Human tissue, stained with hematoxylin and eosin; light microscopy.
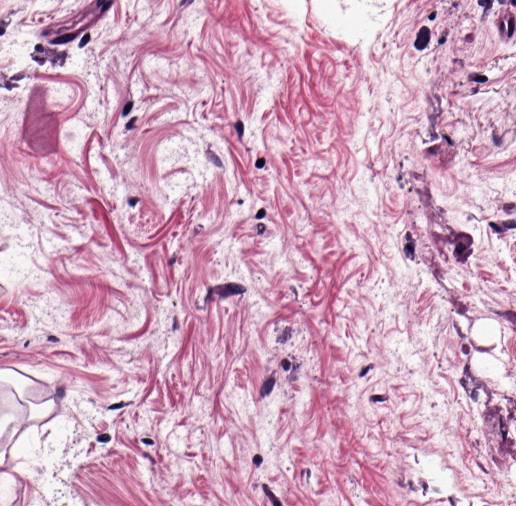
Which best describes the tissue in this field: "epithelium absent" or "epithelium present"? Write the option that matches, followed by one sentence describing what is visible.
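Epithelium absent. No epithelium is present anywhere in the field.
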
